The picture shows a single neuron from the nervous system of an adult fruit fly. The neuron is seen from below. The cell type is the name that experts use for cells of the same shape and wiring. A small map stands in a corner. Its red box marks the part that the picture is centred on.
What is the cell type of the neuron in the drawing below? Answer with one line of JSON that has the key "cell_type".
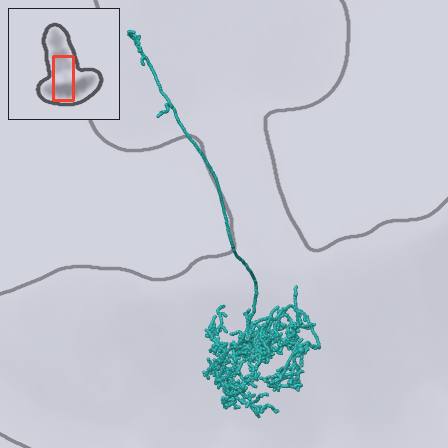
{"cell_type": "DNge046"}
